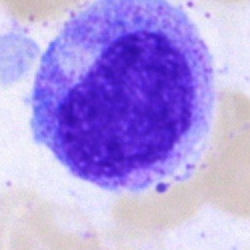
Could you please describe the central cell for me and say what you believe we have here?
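Roughly round, this cell has a slightly uneven edge. Its nucleus lies off-centre toward the lower right, leaving a wider rim of cytoplasm at the upper left, where a paler zone sits beside the nucleus. The chromatin is dense and stains dark purple. It is a myelocyte.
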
